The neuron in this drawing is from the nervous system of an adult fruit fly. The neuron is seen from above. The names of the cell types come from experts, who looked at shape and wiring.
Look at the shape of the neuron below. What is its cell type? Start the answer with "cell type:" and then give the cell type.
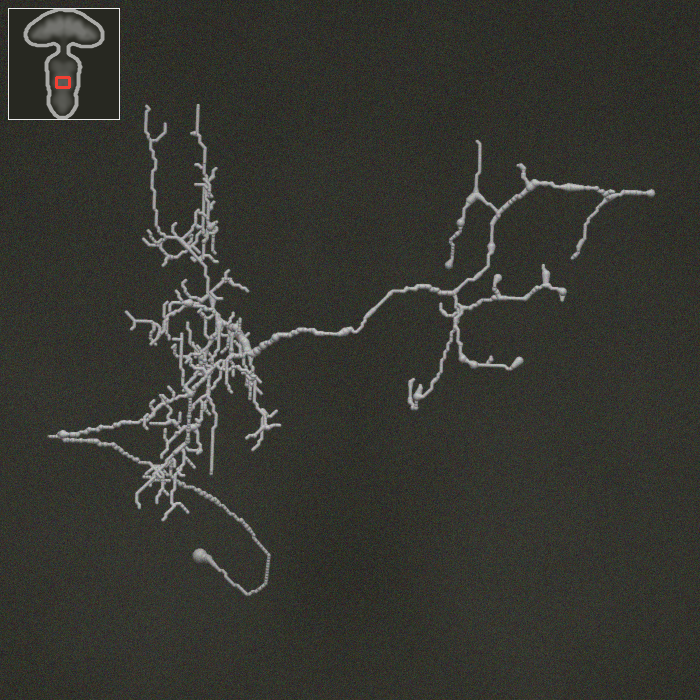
cell type: IN06A096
